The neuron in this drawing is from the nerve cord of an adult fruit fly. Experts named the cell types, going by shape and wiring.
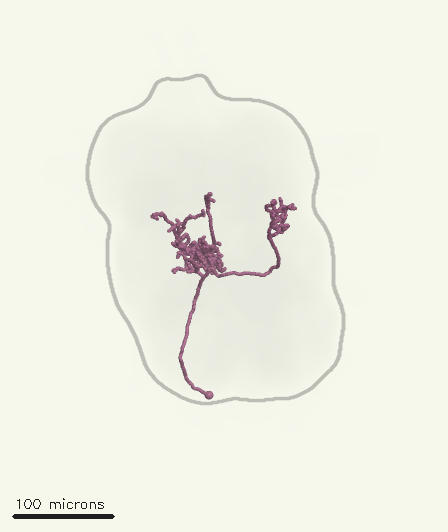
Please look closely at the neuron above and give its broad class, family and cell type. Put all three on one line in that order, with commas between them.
nerve-cord intrinsic neuron, hemilineage 07B, IN07B039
